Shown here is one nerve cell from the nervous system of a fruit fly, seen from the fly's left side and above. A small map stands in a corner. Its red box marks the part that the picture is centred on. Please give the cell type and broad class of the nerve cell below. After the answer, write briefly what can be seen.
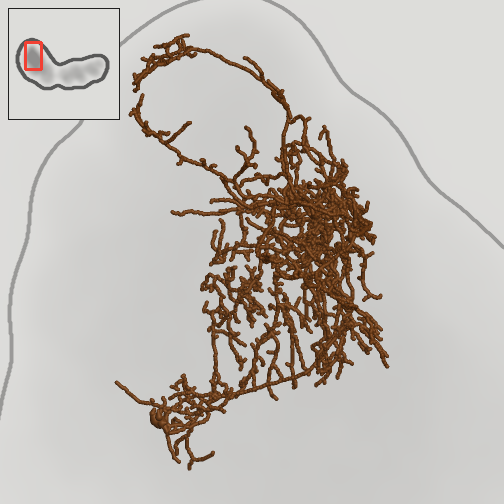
It is of cell type aMe20. It is a visual projection neuron. As drawn here it is taller than it is wide.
